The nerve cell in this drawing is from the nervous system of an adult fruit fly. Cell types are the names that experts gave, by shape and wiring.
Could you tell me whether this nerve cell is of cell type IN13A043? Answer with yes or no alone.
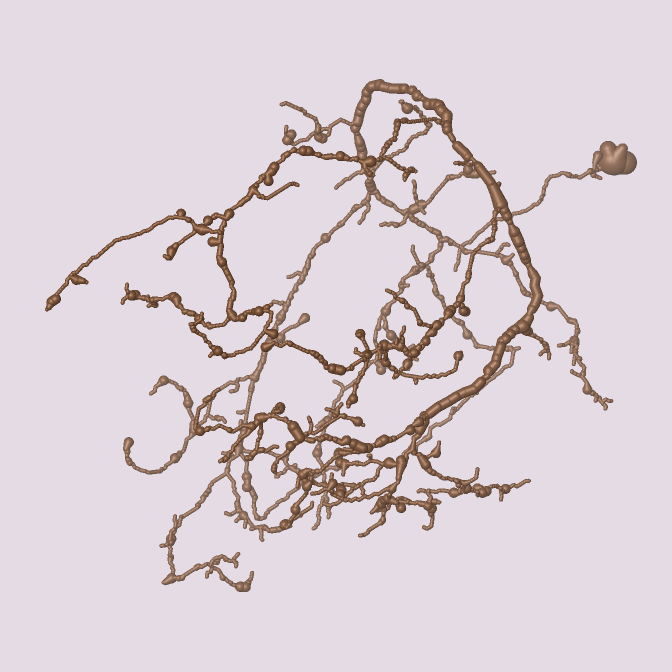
no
